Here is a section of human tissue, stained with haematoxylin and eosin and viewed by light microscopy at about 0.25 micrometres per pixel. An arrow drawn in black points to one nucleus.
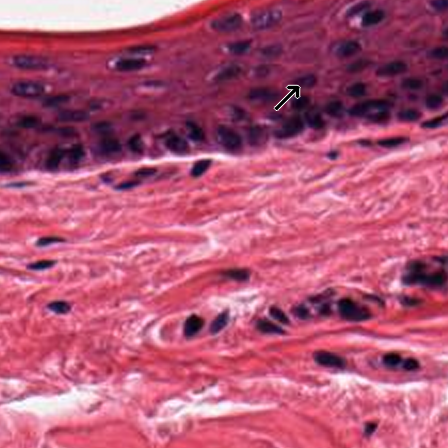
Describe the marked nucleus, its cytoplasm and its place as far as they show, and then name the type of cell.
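The nucleus is oval, somewhat longer side to side, and about the same size as the neighbouring nuclei. The nucleus stains dark purple, fairly evenly, without a clear pale zone inside it. Around the nucleus is a moderate rim of pink-purple cytoplasm with no sharp cell border visible at this scale. It is a keratinocyte.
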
